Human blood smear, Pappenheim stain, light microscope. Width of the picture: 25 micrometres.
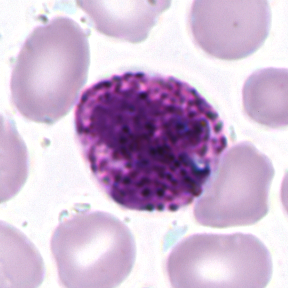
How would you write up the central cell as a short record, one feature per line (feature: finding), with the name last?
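Granules: coarse, dark purple-black, scattered over the whole cell
Nucleus: dense deep purple mass over much of the upper and central part, outline largely hidden under the granules
Edge: granules reach right out to it
Size: about 13 micrometres across
So: basophil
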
